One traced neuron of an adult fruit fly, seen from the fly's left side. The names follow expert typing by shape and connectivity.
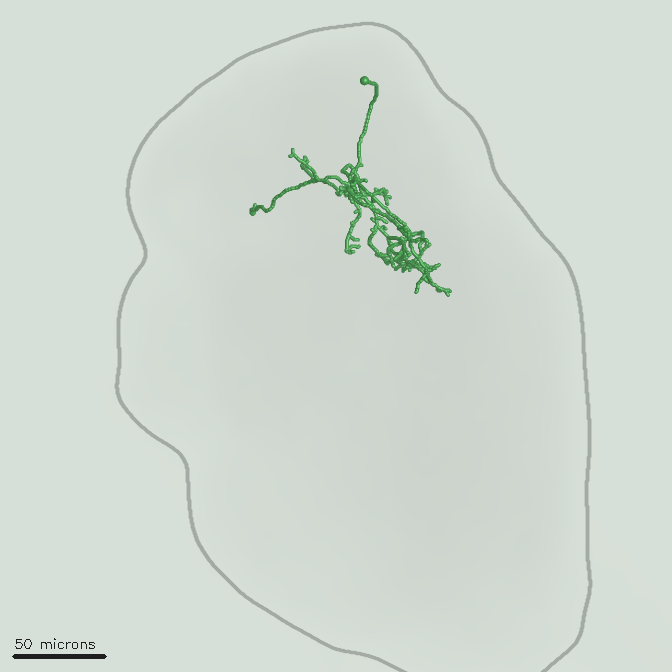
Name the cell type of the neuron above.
CB0976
